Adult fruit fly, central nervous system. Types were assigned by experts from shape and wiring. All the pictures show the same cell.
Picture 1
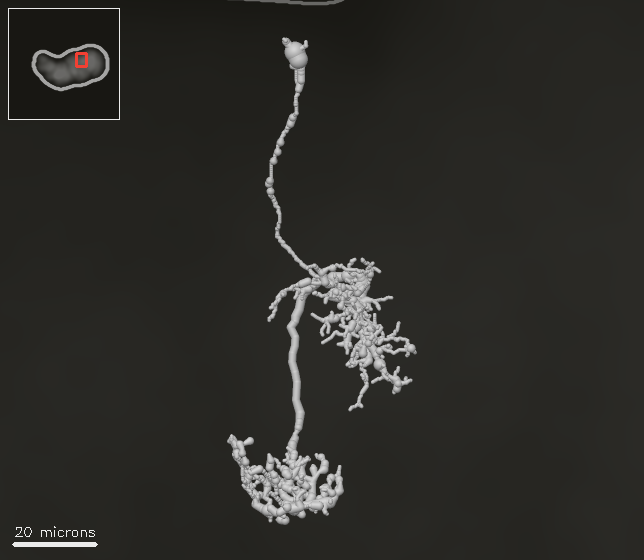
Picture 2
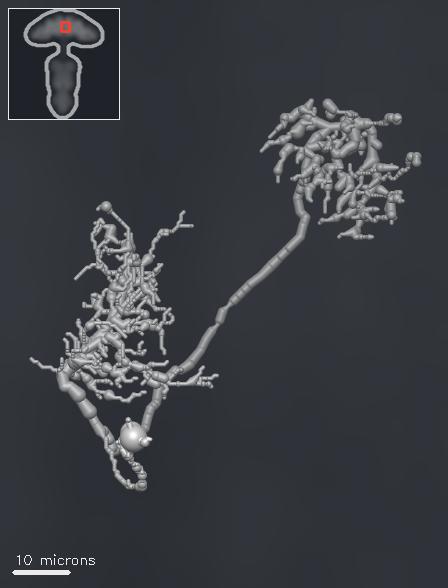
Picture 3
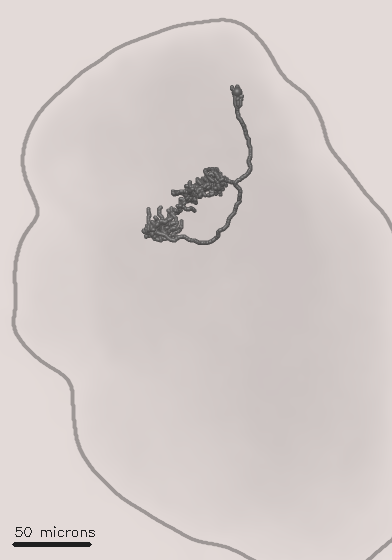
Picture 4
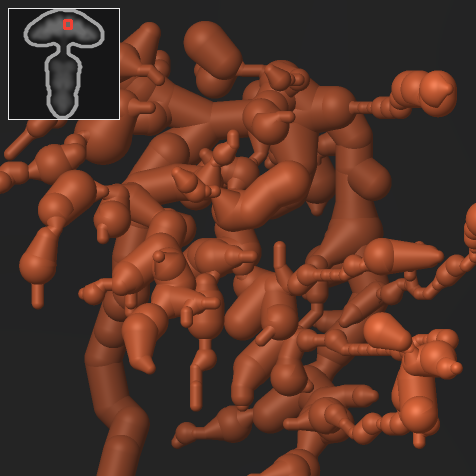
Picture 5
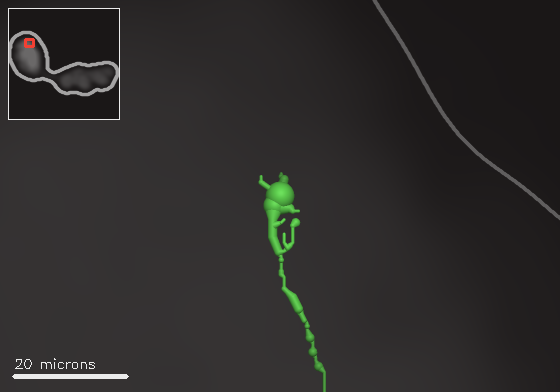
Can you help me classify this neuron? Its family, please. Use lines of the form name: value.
family: class CX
